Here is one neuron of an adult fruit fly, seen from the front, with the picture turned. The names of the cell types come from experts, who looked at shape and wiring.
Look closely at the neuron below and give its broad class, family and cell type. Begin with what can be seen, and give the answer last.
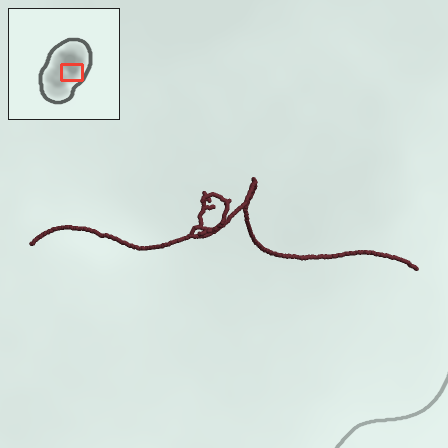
The drawing shows no cell body. It has a dozen or fewer branch ends. It is a sensory neuron entering the brain. Its family is called class olfactory. Its cell type is ORN_VA4.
